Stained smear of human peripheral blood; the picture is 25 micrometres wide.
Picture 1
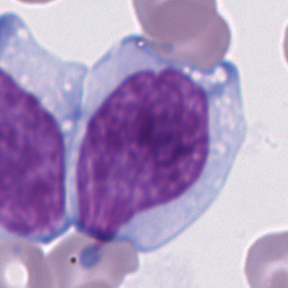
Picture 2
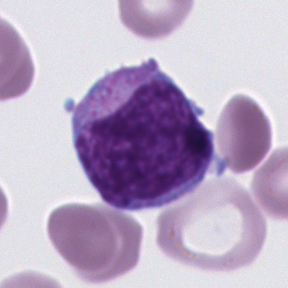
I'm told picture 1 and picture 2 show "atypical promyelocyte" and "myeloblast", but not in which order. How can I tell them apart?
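The myeloblast is in picture 1 and the atypical promyelocyte in picture 2. Outline: the myeloblast is irregular and angular rather than round, while the atypical promyelocyte is roughly round but uneven, with small knobby bumps along its edge. Surface: small bluish blebs project from the atypical promyelocyte, most clearly at its left and right edges. Granules: none are visible in the cytoplasm of the myeloblast, whereas the atypical promyelocyte shows a fine purplish stippling at its upper left rather than large distinct granules.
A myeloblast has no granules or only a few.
Vacuoles: the myeloblast holds small clear vacuoles, mostly along its upper right edge, and the atypical promyelocyte has none. Cytoplasm: in the myeloblast it is pale blue, forming a rim that is wider on the right side of the nucleus than on the left. Nucleus: in the atypical promyelocyte it fills about 70% of the cell's area. Neighbours: another nucleated cell lies pressed against the left side of the myeloblast, and a red cell lies against the right side of the atypical promyelocyte.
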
